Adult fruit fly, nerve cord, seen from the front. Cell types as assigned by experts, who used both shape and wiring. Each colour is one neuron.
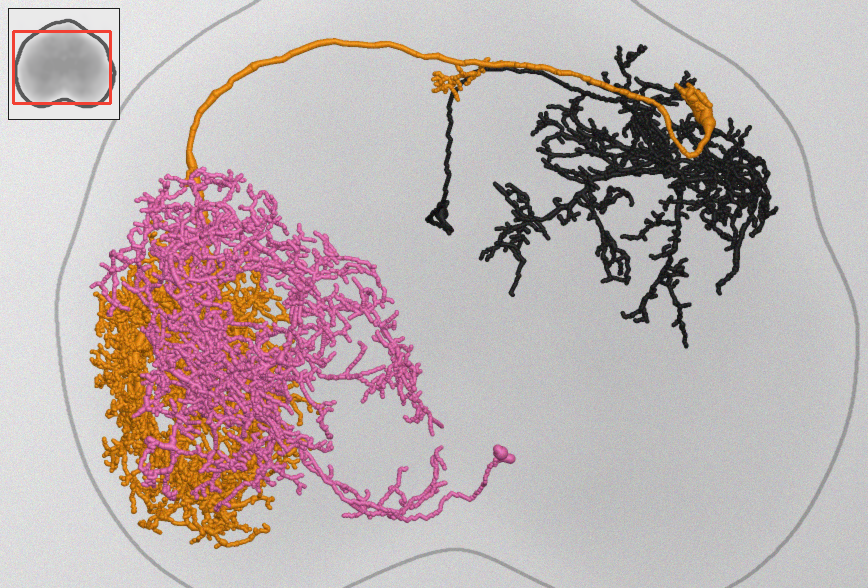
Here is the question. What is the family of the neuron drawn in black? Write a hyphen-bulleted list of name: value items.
- family: hemilineage 06B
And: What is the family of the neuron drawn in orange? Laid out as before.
- family: hemilineage 19B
